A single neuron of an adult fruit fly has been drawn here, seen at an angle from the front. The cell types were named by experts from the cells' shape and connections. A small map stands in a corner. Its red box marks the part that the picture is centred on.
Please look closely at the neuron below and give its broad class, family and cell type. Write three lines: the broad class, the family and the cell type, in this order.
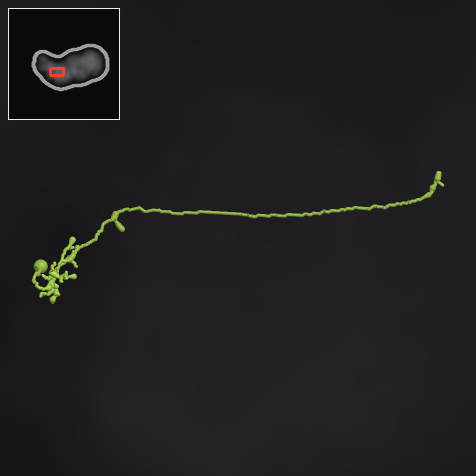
optic-lobe intrinsic neuron
Tm
Tm2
